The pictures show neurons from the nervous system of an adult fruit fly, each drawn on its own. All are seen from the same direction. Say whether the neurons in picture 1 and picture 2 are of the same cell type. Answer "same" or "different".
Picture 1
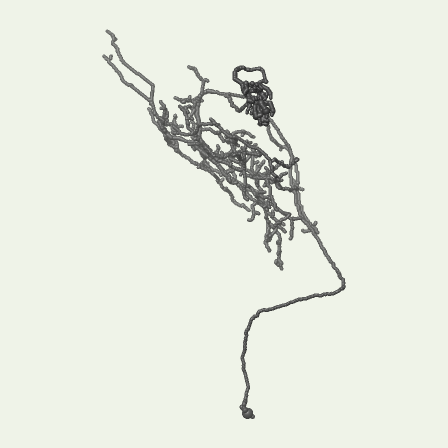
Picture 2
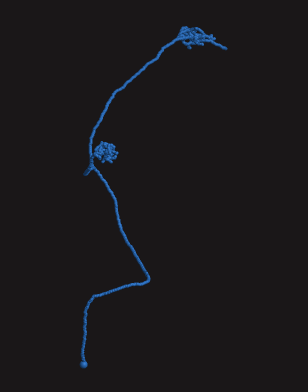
different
